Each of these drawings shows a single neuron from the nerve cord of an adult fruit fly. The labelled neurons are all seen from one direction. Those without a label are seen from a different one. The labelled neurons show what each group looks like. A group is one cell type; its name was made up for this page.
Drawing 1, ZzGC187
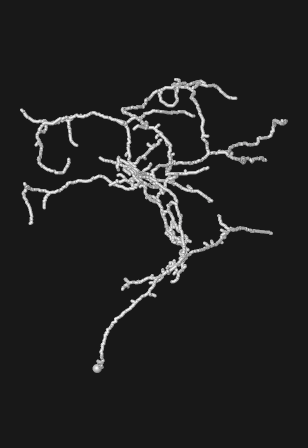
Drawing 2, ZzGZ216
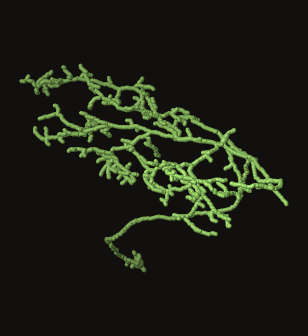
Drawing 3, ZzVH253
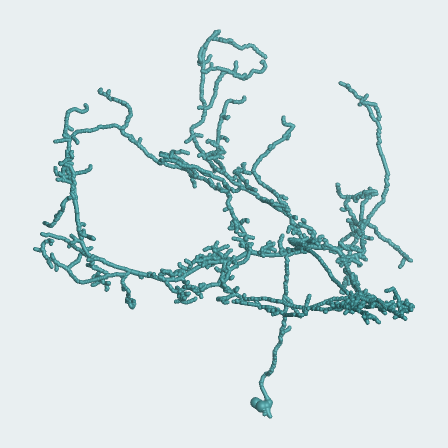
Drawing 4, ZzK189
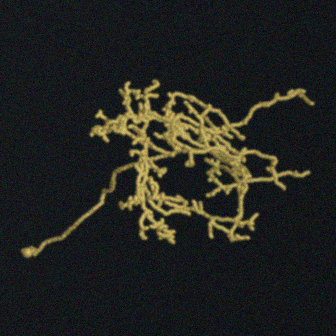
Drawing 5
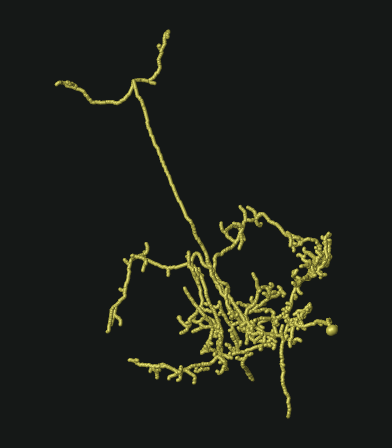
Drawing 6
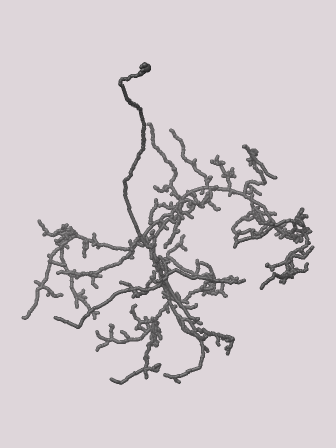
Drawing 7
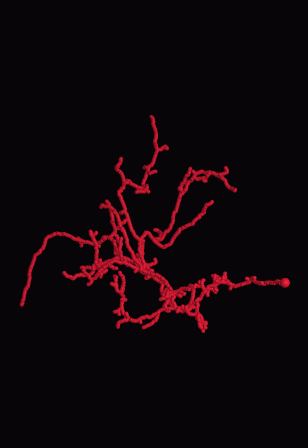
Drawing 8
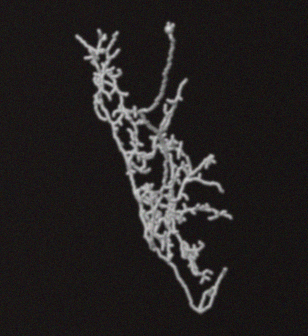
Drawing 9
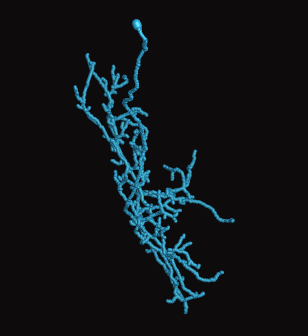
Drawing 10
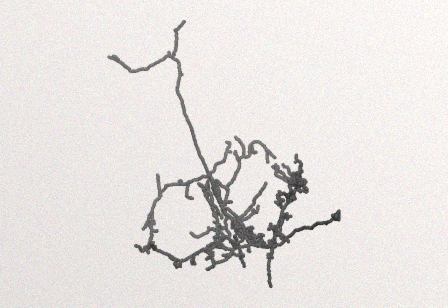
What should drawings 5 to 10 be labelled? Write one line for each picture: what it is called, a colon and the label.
5: ZzVH253
6: ZzK189
7: ZzGC187
8: ZzGZ216
9: ZzGZ216
10: ZzVH253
